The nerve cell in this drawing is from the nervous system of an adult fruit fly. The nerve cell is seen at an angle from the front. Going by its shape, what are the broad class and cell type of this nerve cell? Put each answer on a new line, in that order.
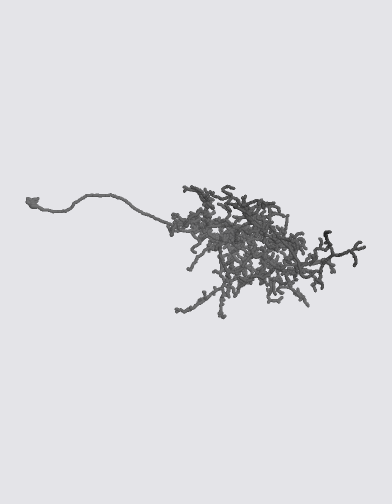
central-brain intrinsic neuron
PS001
